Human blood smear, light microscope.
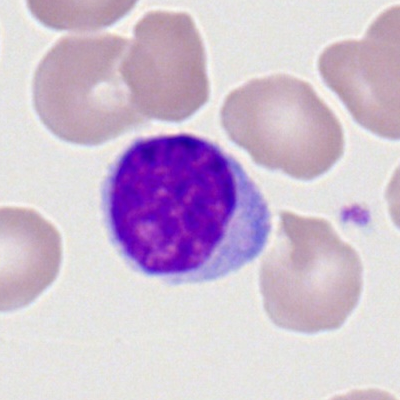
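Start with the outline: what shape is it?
Roughly round.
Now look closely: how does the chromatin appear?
Dark purple and clumped, with paler patches between the clumps.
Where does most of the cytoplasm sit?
In a pale blue crescent on the right side of the nucleus.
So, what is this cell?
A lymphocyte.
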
